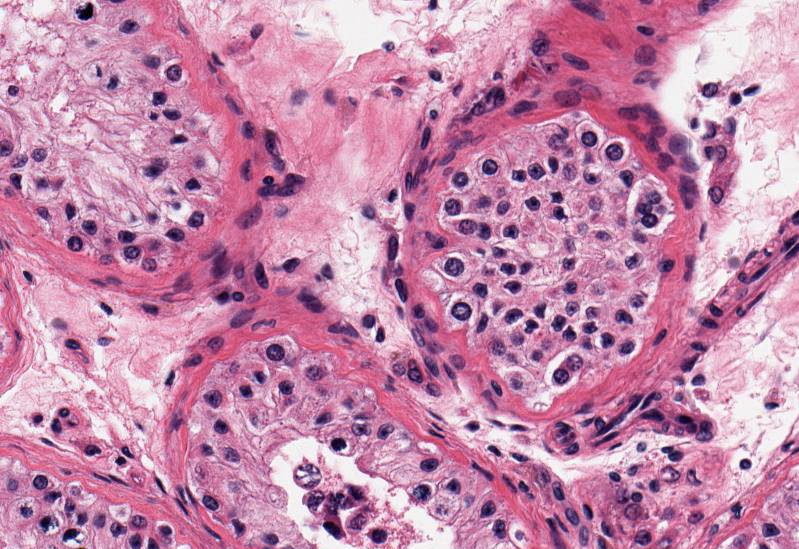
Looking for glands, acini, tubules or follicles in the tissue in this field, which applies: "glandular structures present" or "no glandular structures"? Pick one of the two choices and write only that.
Glandular structures present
